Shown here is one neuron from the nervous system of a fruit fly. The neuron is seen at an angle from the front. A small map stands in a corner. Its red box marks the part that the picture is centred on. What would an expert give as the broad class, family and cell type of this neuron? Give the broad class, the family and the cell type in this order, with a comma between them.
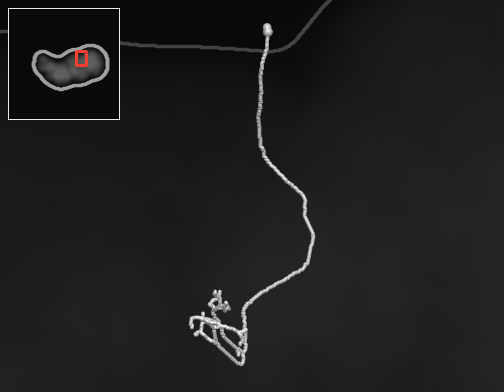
central-brain intrinsic neuron, class CX, vDeltaM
